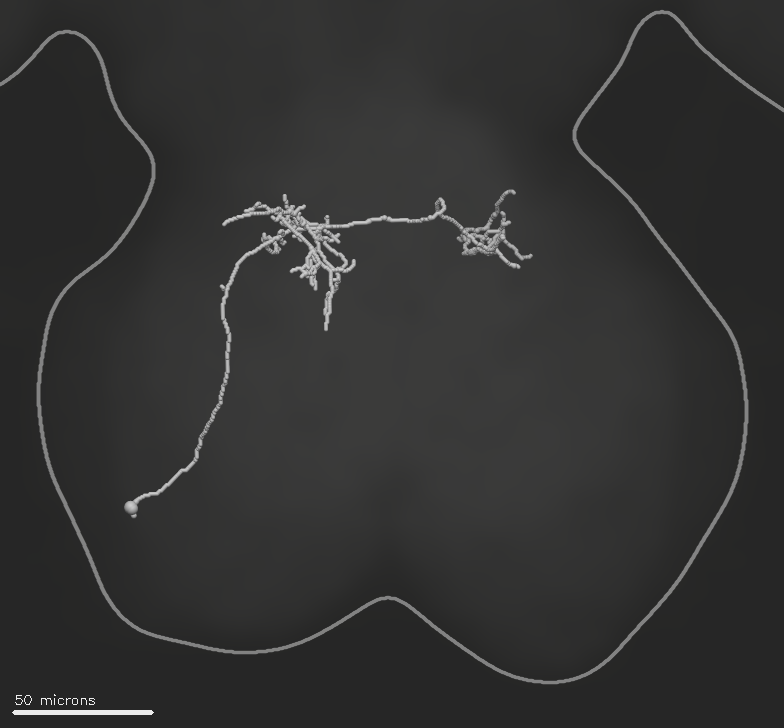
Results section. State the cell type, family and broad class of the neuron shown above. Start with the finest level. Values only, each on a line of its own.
IN06A082
hemilineage 06A
nerve-cord intrinsic neuron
